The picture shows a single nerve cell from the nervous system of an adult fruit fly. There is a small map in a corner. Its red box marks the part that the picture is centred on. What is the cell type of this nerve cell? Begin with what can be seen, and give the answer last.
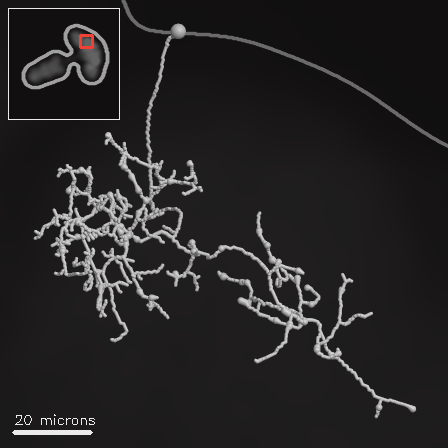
The cell body is at the top of the picture. From top to bottom in the picture it spans about 100 microns. Dozens of branch ends can be seen. This is a central-brain intrinsic neuron. The cell type is LHAV2k12_b.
